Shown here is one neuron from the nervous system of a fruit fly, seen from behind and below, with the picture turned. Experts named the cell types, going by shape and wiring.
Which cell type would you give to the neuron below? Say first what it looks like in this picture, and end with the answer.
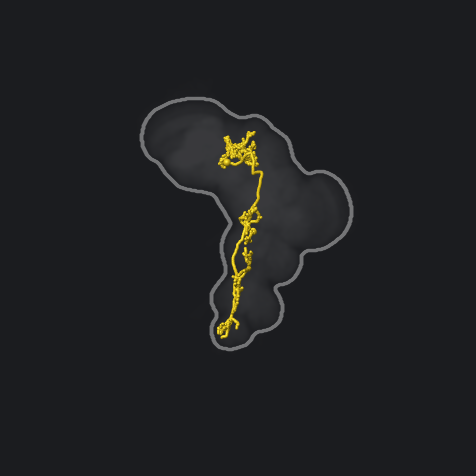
As drawn here it is more than twice as tall as it is wide. It is a descending neuron. The cell type is DNge013.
